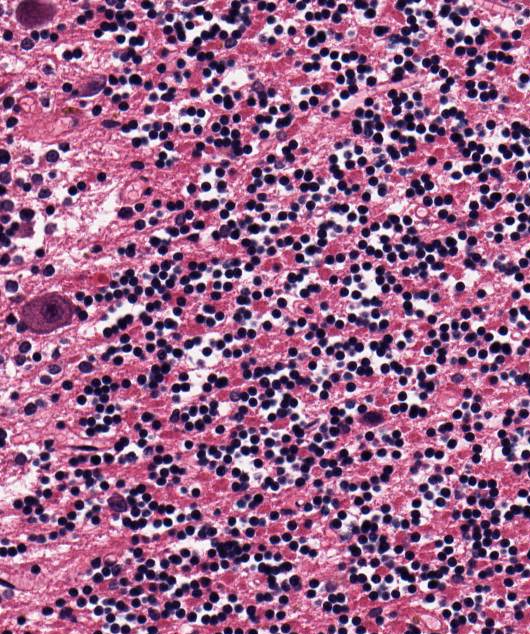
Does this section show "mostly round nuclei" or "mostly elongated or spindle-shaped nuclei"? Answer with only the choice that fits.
Mostly round nuclei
